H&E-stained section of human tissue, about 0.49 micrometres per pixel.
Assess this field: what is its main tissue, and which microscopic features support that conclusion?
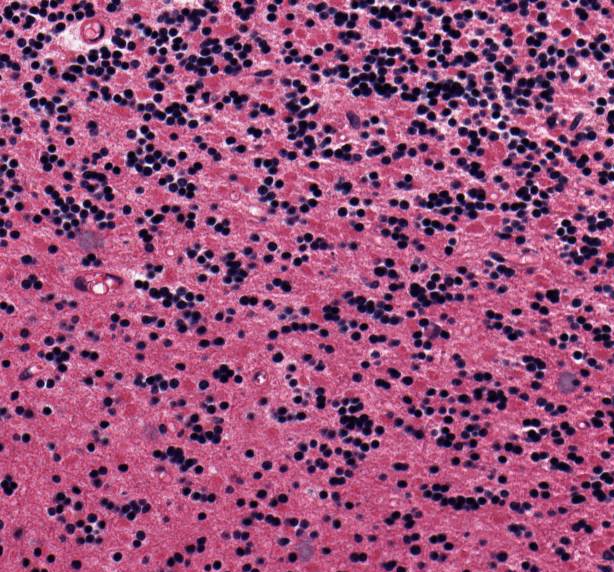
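Field: granular layer of the cerebellum. Small, round, dense, blue-black nuclei with little or no visible cytoplasm fill the whole field, on a pink finely fibrillary background.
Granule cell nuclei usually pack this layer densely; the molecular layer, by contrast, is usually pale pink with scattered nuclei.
A few faint, pale grey-blue rounded bodies, larger than the dark nuclei, are scattered, for instance at left middle and lower right.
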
